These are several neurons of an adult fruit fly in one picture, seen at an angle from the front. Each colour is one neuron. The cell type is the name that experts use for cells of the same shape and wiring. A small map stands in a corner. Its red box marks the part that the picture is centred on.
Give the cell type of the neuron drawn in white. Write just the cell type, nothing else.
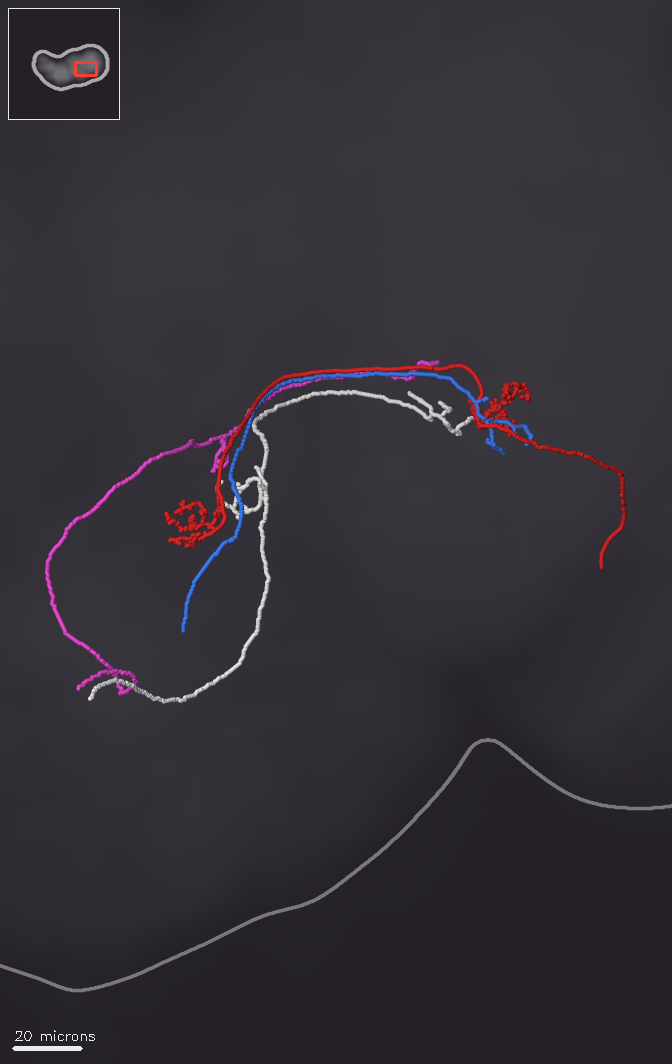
ORN_DM6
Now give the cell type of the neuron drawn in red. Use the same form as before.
ORN_DC1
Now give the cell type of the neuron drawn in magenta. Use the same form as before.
ORN_DM3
